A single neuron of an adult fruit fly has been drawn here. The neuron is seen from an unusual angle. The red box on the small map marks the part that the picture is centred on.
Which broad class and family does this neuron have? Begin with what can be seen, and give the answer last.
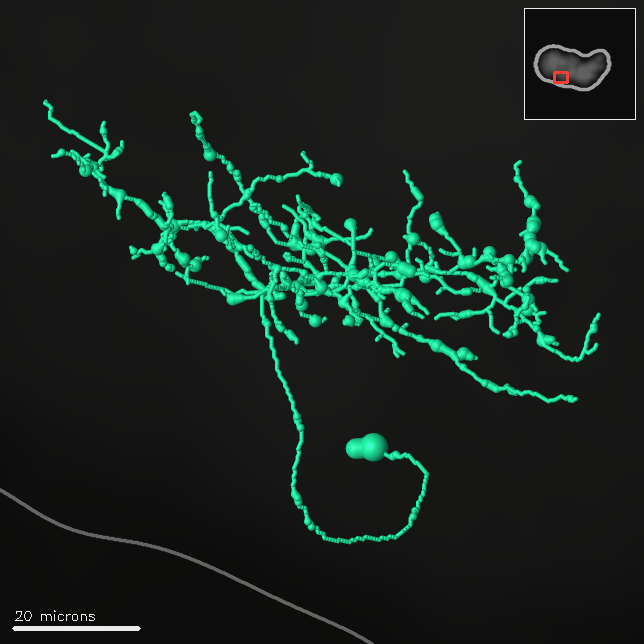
By the scale bar it is about 90 microns wide in this view. Dozens of branch ends can be seen. Its broad class is central-brain intrinsic neuron. Its family is hemilineage TRdm.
